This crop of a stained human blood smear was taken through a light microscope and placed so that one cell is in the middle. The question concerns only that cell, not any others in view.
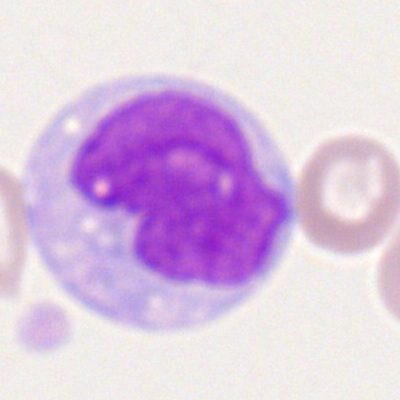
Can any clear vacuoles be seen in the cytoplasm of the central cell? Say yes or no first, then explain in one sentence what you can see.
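Yes. Several small clear vacuoles lie in the cytoplasm.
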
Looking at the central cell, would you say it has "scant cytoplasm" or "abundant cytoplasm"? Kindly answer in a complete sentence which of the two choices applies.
The cytoplasm forms a broad area around the nucleus.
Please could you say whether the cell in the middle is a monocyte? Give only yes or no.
yes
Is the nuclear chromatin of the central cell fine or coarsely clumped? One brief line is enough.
What stands out is fine chromatin lacking any coarse clumps.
